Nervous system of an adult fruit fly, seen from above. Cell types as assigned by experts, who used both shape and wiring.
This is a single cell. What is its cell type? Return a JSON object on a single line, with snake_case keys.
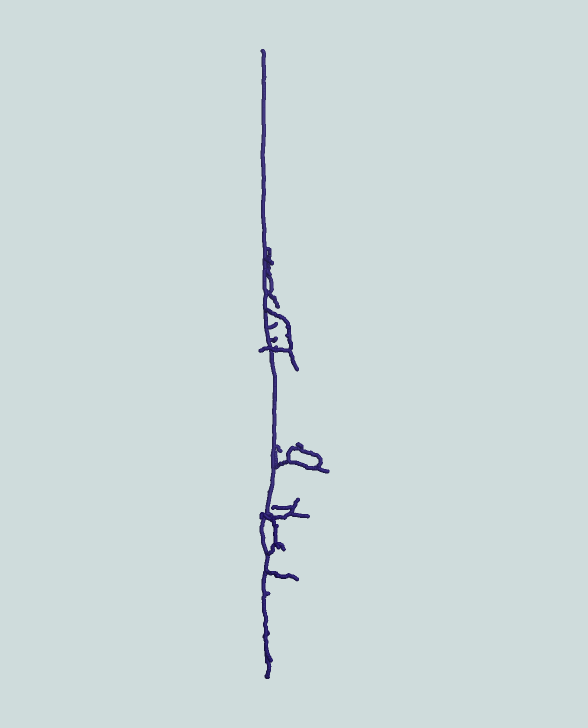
{"cell_type": "DNae004"}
